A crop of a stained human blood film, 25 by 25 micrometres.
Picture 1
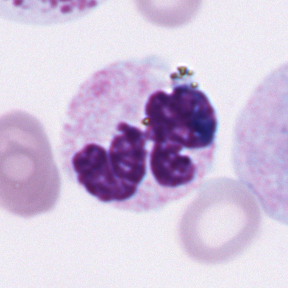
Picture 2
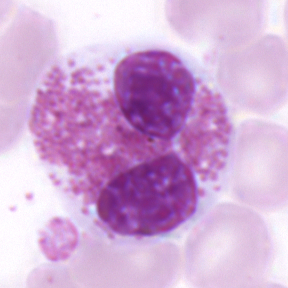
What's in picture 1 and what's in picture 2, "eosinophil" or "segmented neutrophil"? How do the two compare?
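Going by what's there, picture 1 shows the segmented neutrophil and picture 2 the eosinophil. The granules come first. In the segmented neutrophil, fine pink granules fill a pale pink cytoplasm, whereas the eosinophil's cytoplasm is packed with coarse, round, pinkish-orange granules of fairly even size.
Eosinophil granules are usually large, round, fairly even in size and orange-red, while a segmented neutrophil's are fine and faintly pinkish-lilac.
In the eosinophil, most of that granular cytoplasm lies to the left of the nucleus. Then the nucleus: the eosinophil's has two lobes, one above the other, joined by a narrow waist.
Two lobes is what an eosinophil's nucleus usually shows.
The segmented neutrophil's chromatin is dark purple and coarsely clumped, with no nucleoli, and the eosinophil's is dense and deep purple.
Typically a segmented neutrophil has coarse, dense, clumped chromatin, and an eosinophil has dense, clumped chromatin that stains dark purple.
Beyond that, the segmented neutrophil has a round, smooth outline and no vacuoles in its cytoplasm.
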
